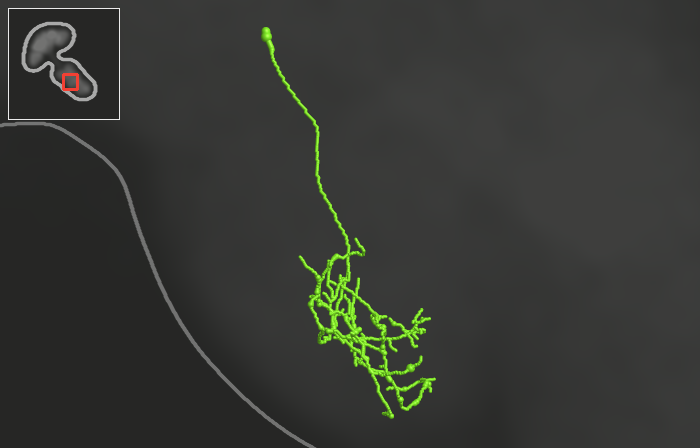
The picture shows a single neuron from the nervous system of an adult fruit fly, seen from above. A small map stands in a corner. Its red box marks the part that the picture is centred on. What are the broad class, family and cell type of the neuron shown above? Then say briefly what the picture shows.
Its broad class is nerve-cord intrinsic neuron. The family is hemilineage 13B. The cell type is IN13B102. It lies in the nerve cord. Its cell body lies at the top of the picture.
